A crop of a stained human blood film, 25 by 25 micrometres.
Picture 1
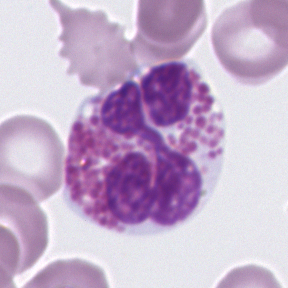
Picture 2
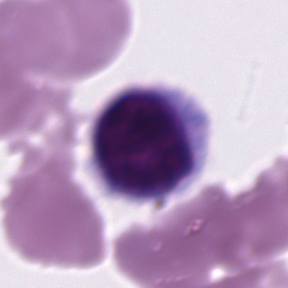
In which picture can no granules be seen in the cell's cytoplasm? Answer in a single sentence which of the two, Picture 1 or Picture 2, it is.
It is in picture 2 that the cytoplasm shows no visible granules.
